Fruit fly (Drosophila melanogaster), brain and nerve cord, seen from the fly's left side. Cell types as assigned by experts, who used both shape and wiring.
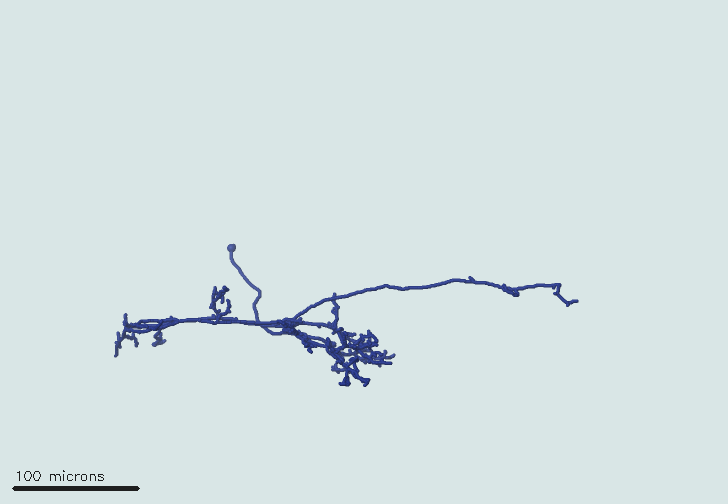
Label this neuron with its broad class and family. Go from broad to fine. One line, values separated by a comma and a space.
nerve-cord intrinsic neuron, hemilineage 09B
